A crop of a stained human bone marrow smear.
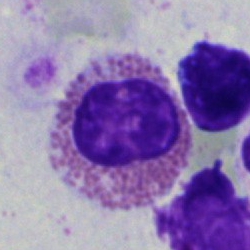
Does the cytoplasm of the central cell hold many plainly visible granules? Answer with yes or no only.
Yes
